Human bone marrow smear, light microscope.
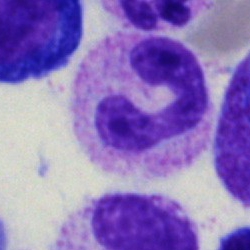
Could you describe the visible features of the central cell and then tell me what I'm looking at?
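Nucleus a single curved band bent into a horseshoe, not split into separate lobes. Chromatin dark purple, coarsely clumped. Cytoplasm plentiful, pale pinkish-lilac, with many fine pink-violet granules scattered throughout. Band neutrophil.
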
